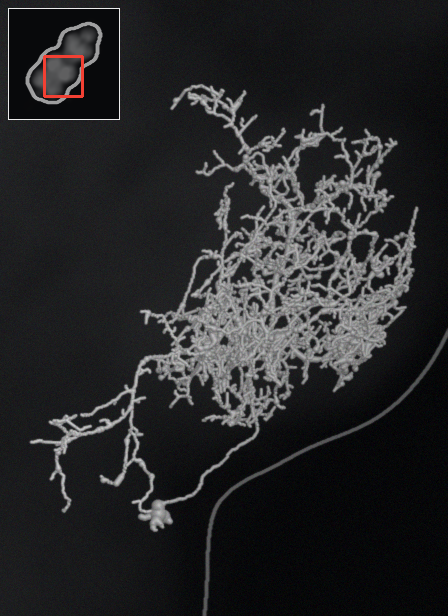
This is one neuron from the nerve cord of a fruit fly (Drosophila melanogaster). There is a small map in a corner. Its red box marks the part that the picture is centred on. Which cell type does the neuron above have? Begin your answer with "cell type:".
cell type: IN08A008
